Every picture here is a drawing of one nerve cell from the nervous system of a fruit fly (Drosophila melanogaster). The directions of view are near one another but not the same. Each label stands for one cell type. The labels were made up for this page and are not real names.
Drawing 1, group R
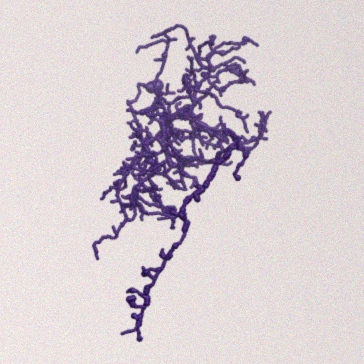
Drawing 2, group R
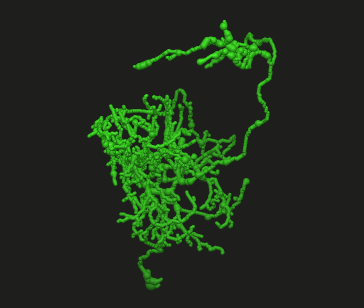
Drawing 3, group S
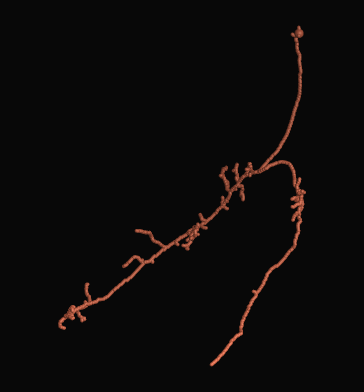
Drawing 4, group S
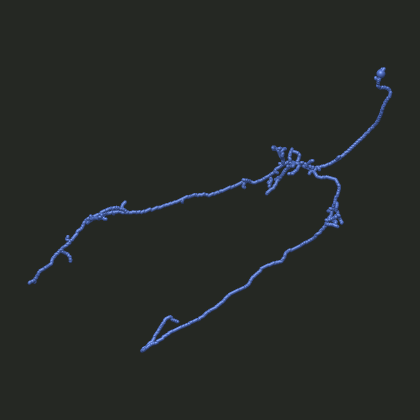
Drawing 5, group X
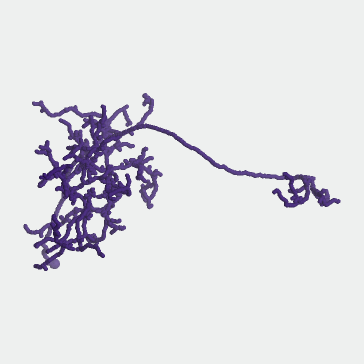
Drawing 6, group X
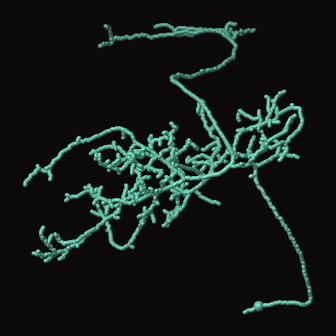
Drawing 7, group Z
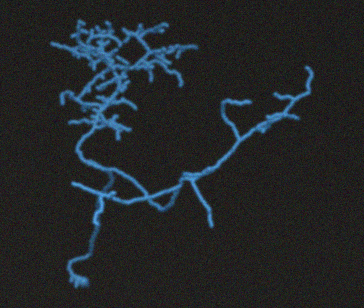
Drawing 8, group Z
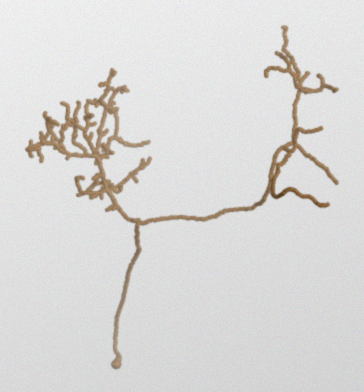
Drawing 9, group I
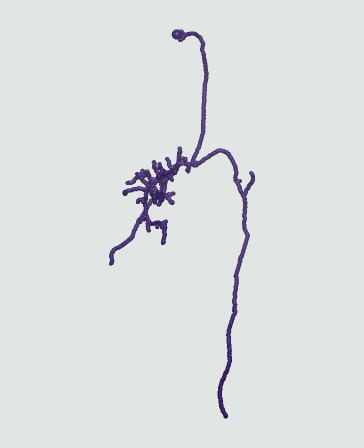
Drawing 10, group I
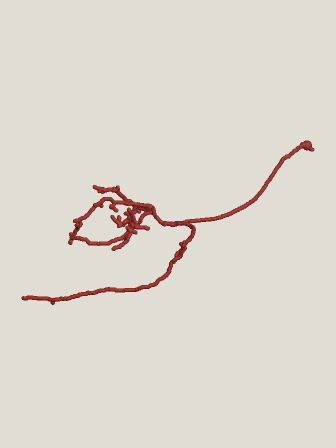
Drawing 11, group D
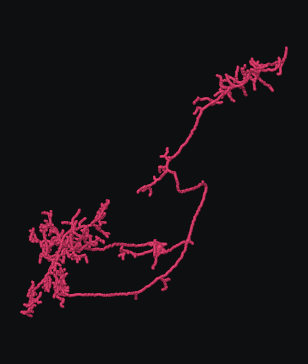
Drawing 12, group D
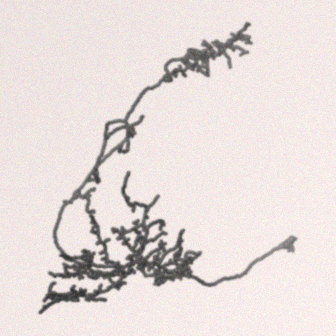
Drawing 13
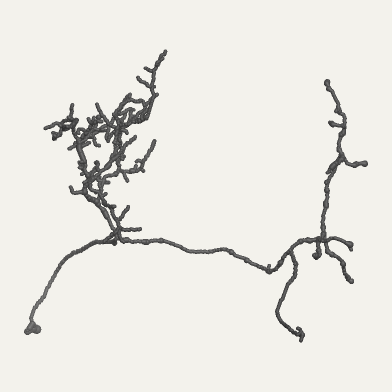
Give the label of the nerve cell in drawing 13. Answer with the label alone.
group Z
